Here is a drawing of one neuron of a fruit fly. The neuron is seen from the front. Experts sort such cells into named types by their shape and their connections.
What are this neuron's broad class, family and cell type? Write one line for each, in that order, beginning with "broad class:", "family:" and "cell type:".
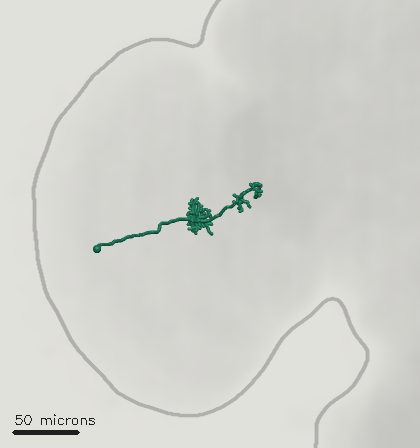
broad class: optic-lobe intrinsic neuron
family: TmY
cell type: TmY20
